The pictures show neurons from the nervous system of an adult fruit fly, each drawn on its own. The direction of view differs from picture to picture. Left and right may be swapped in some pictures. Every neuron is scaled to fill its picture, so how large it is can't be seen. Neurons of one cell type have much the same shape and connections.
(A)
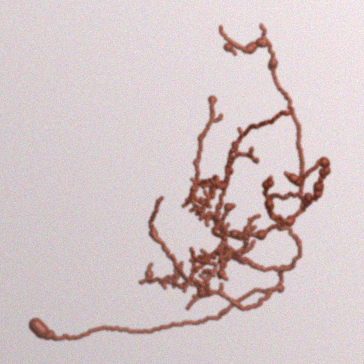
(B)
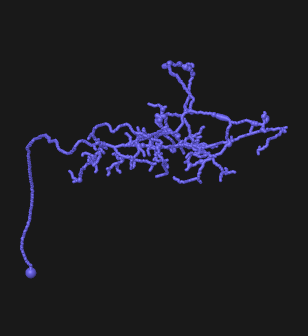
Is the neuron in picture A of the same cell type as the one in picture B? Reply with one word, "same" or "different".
same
